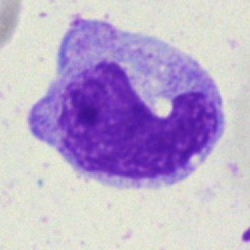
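Monocyte. The curved nucleus has a deep notch opening toward the upper right, and one small, clear, round vacuole sits within that notch. Most of the cytoplasm lies above the nucleus, with fine pinkish-violet granules scattered through it.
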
